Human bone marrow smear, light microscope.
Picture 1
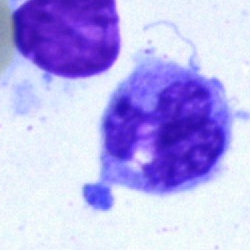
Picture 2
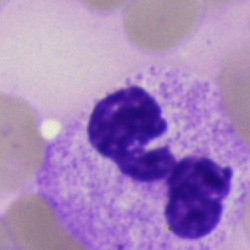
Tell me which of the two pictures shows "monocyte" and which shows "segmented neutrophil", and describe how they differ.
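Answer: picture 1 shows the monocyte and picture 2 the segmented neutrophil. The cytoplasm differs most: in picture 1 a rim of pale greyish-blue cytoplasm surrounds a nucleus that fills most of the cell, whereas in picture 2 the cytoplasm is plentiful and pale lilac.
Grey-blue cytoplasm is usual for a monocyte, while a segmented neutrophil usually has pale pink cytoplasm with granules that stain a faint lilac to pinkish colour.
The monocyte's outline is irregular, with small bumps along its edge. In picture 2 the chromatin is dense, dark purple and coarsely clumped. Further details in picture 1 are a thin curling thread extending from the top edge and a small blue fragment just outside the lower left edge. Around the edge of the cell in picture 2 lie pale red cells without nuclei, and a small bright white round spot sits at its left edge.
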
